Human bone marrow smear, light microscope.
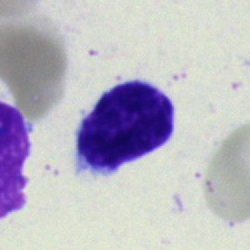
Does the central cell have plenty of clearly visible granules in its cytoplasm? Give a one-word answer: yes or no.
No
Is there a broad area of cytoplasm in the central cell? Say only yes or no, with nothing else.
No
